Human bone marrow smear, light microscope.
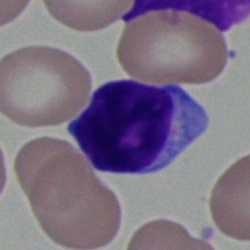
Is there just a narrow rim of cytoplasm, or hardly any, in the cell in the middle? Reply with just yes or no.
Yes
